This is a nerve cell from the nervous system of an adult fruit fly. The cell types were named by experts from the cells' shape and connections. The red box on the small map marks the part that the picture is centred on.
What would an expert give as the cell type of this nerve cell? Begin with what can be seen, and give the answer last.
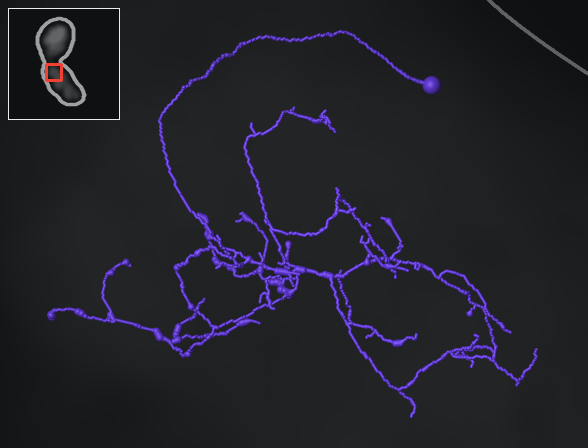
Its cell body lies at the upper right of the picture. Dozens of branch ends can be seen. This is a nerve-cord intrinsic neuron. It is of cell type IN09A076.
